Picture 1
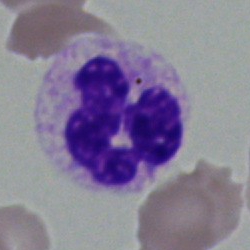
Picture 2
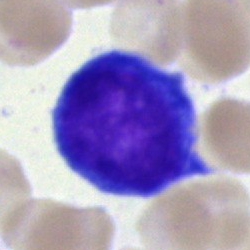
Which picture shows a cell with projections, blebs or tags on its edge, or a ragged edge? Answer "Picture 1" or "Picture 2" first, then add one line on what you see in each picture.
Picture 2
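What picture 1 shows: The cell outline is round and smooth.
What picture 2 shows: A small pointed projection sticks out from the lower right edge of the cell.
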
